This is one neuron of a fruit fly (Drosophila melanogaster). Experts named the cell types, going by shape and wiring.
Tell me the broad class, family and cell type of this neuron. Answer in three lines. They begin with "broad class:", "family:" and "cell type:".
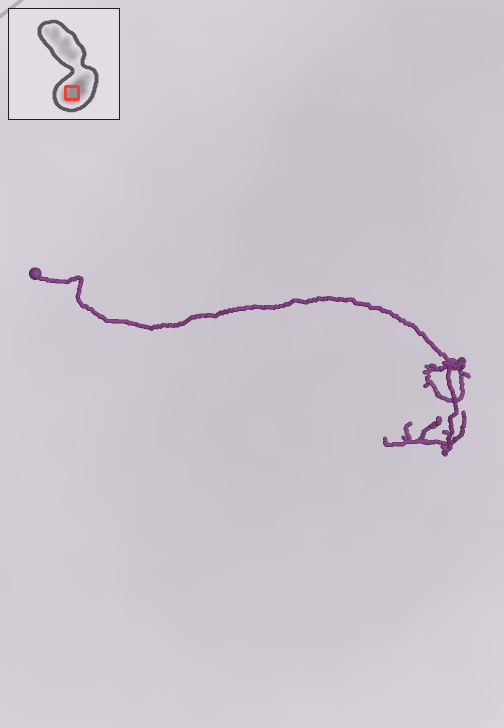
broad class: central-brain intrinsic neuron
family: class CX
cell type: vDeltaM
